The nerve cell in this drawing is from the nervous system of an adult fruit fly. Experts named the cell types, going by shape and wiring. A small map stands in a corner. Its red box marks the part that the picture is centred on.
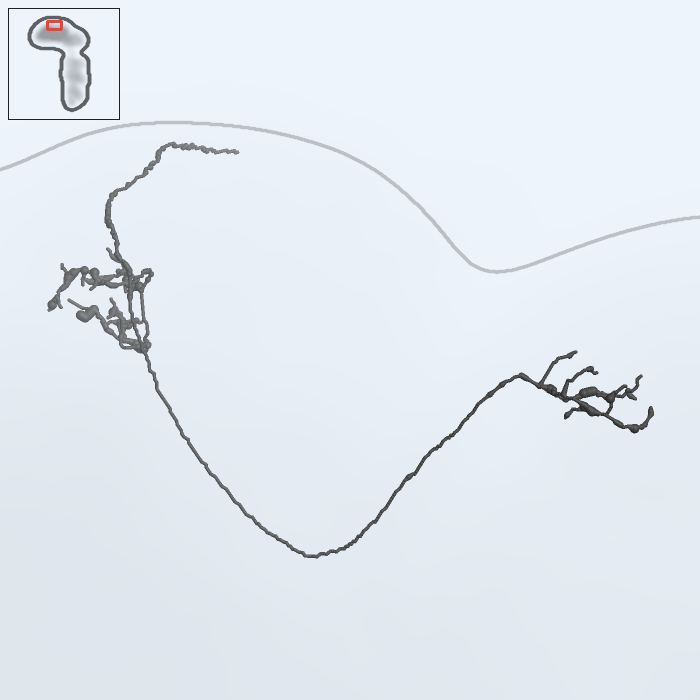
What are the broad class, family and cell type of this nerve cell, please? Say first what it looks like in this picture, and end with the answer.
No cell body is drawn. In this view it is wider than it is tall. Its broad class is sensory neuron entering the brain. Its family is called class olfactory. The cell type is ORN_DC1.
